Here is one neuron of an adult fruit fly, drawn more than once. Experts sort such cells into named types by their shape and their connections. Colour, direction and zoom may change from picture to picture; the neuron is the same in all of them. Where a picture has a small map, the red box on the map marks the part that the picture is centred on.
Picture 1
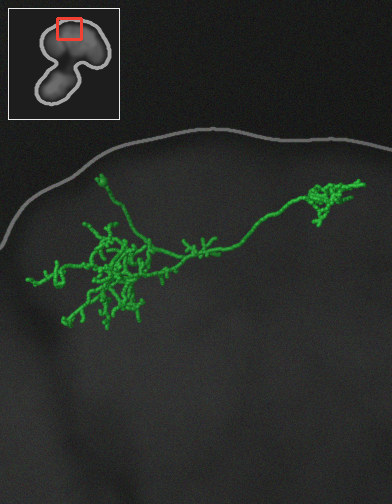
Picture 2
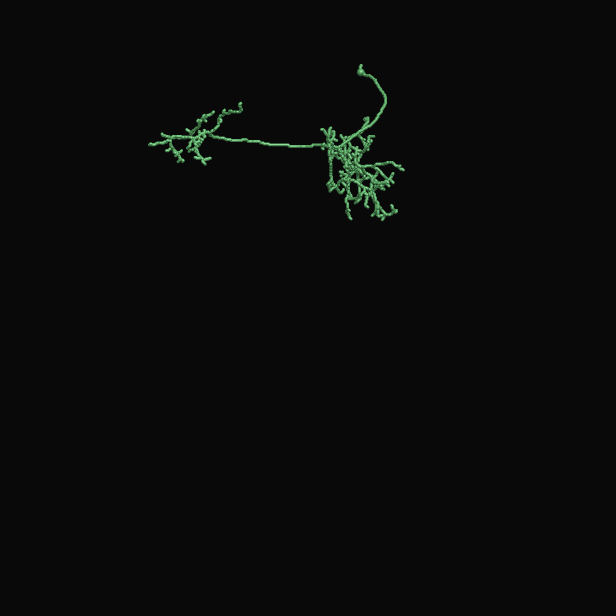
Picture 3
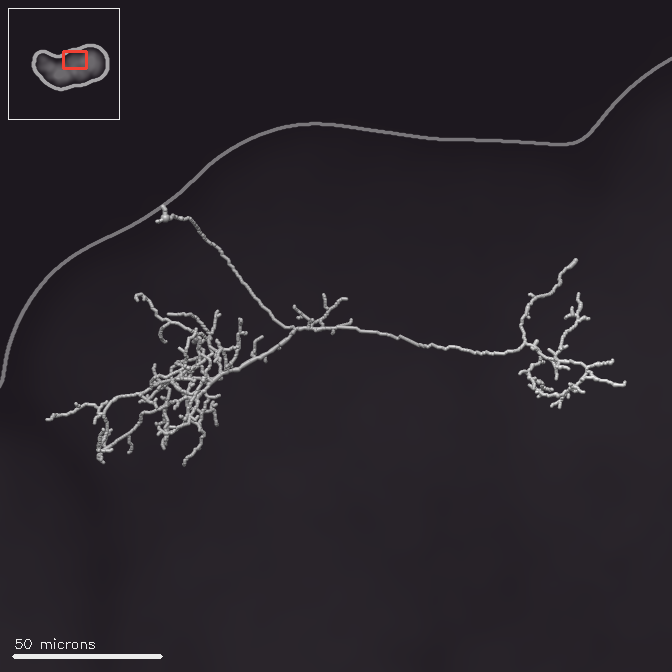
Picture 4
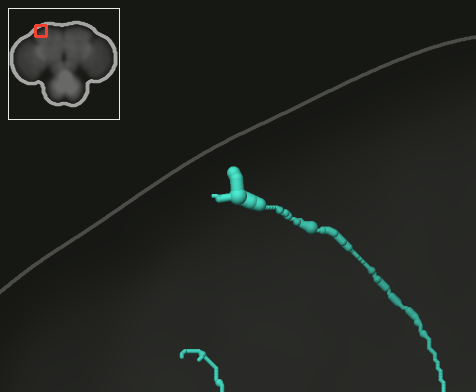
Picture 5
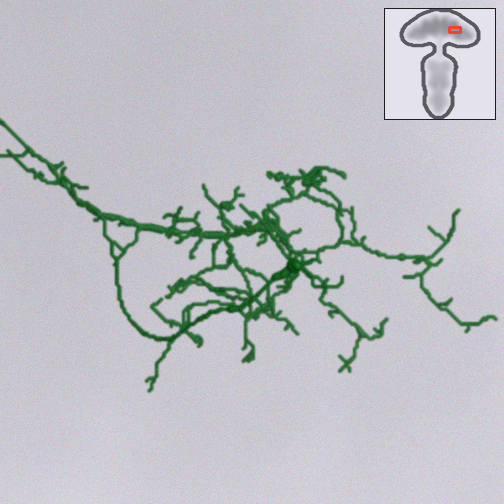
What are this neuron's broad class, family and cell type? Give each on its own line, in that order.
central-brain intrinsic neuron
hemilineage SLPad1_posterior
CB1149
